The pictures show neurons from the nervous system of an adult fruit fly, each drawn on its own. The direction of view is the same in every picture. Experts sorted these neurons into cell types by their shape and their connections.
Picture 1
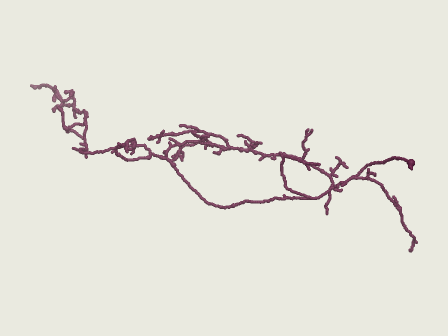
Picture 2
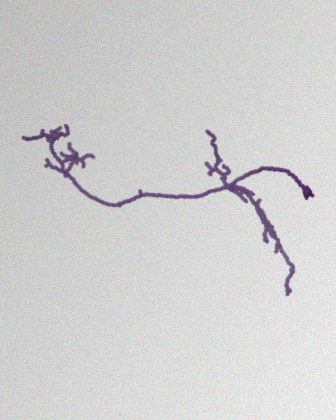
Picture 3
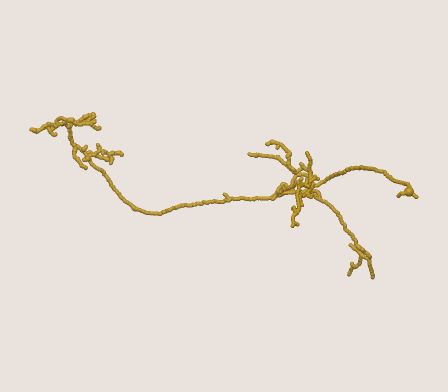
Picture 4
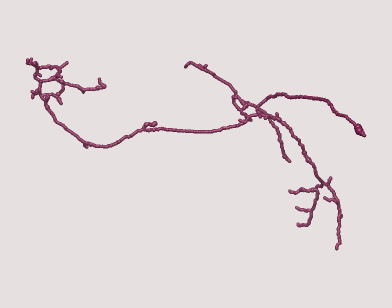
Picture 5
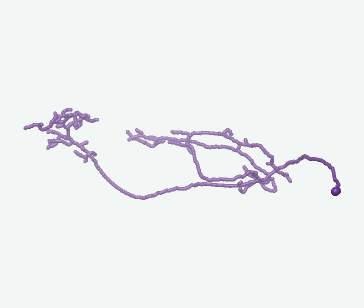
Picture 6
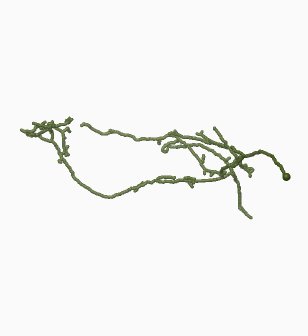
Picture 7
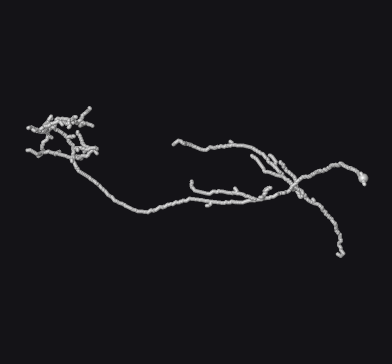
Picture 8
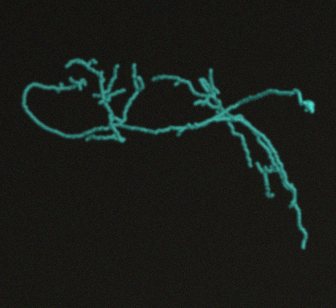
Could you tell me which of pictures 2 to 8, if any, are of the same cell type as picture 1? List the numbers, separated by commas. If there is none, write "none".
none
